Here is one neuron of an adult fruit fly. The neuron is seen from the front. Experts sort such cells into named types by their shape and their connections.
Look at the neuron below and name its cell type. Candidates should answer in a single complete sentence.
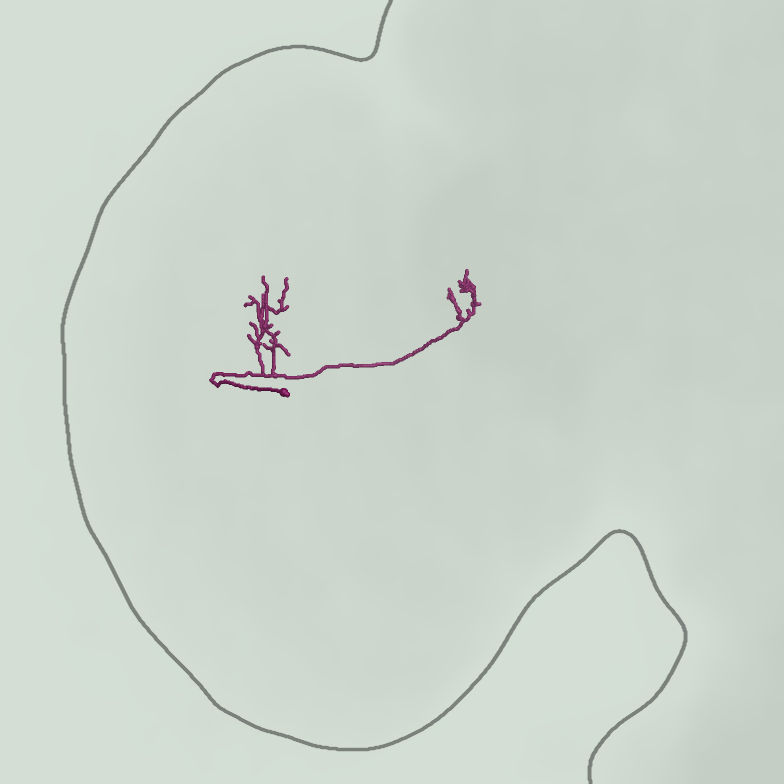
By cell type, this neuron is classified as Tm33.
